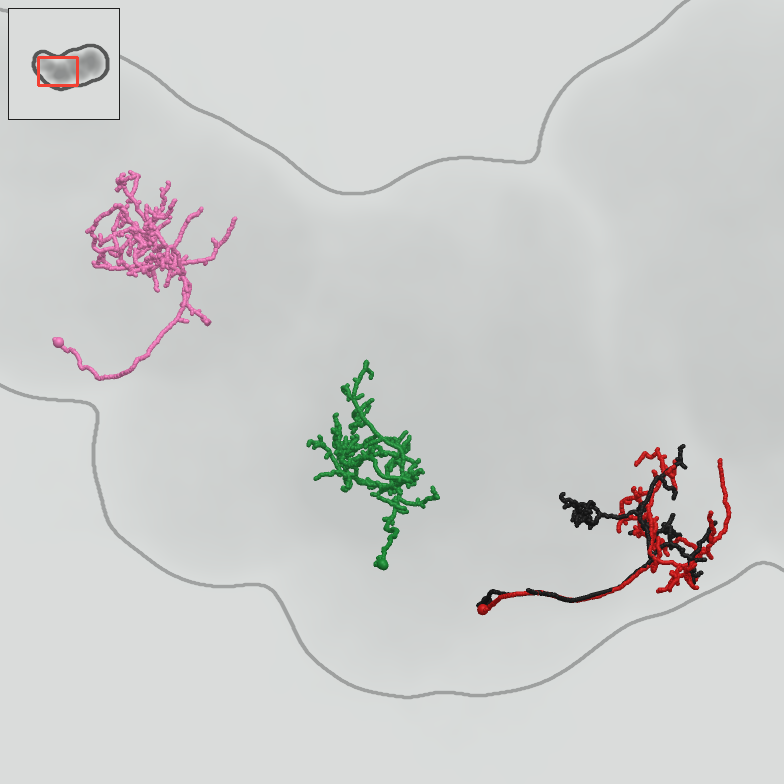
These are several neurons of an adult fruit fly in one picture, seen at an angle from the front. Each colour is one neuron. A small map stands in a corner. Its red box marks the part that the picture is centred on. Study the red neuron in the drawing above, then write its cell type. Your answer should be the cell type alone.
IN13B090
